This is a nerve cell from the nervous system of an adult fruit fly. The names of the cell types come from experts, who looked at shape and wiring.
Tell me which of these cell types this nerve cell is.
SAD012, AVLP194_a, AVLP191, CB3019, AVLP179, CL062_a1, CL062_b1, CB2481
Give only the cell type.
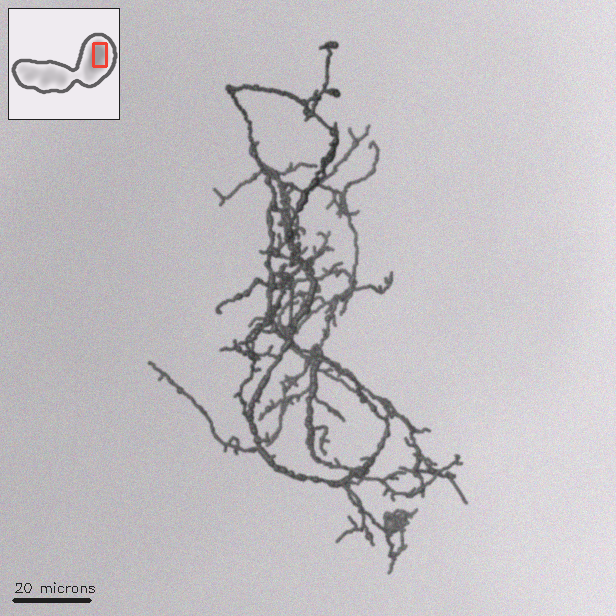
CL062_a1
